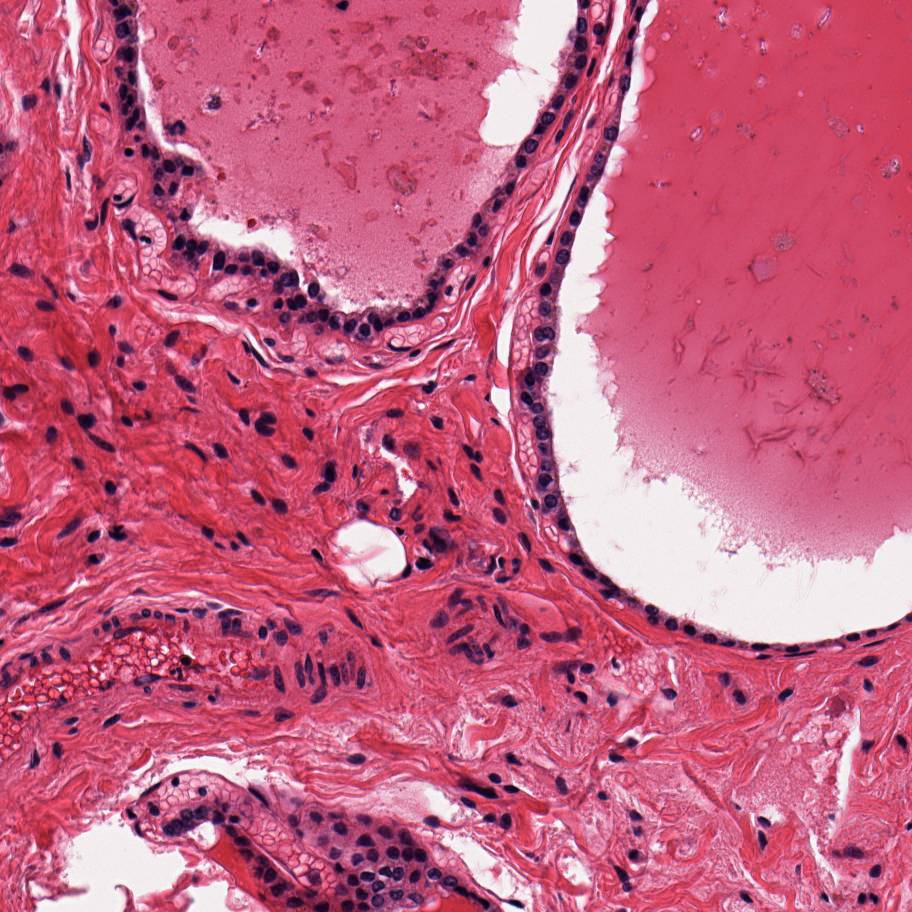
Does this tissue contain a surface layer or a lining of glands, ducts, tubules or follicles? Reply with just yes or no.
Yes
